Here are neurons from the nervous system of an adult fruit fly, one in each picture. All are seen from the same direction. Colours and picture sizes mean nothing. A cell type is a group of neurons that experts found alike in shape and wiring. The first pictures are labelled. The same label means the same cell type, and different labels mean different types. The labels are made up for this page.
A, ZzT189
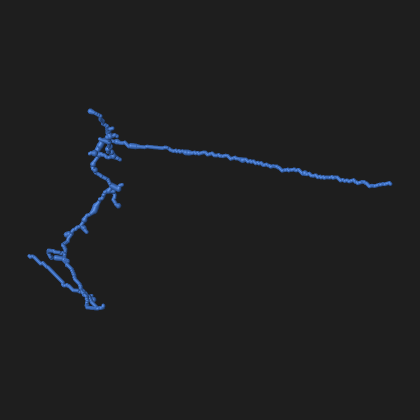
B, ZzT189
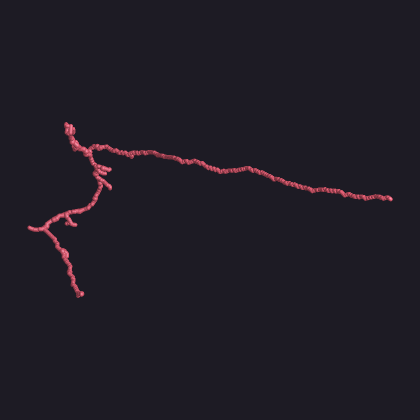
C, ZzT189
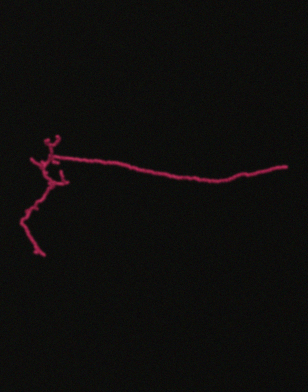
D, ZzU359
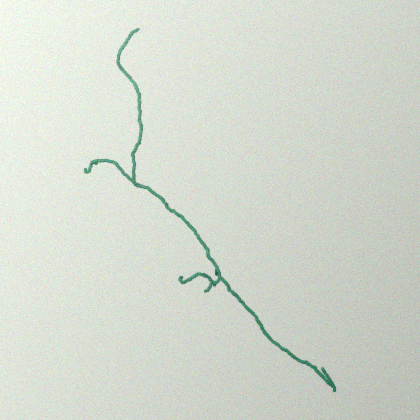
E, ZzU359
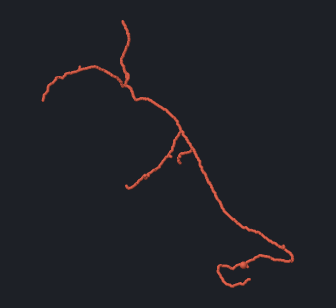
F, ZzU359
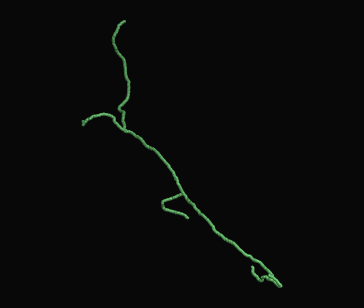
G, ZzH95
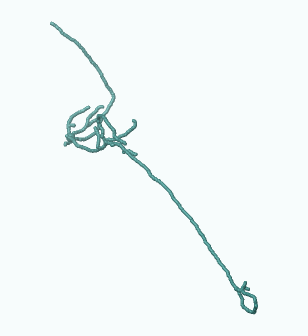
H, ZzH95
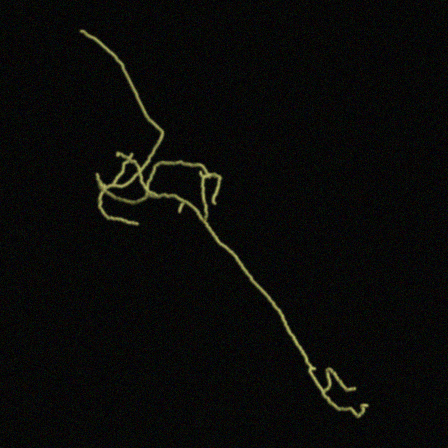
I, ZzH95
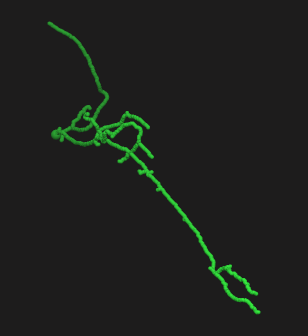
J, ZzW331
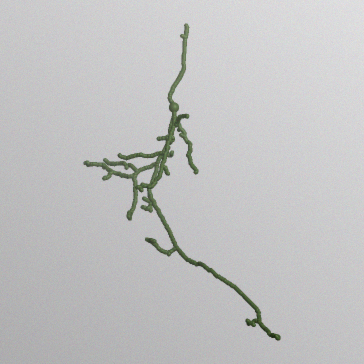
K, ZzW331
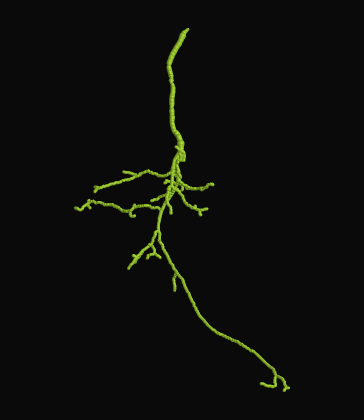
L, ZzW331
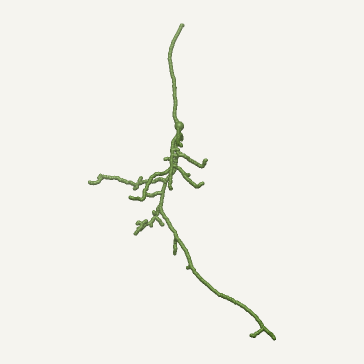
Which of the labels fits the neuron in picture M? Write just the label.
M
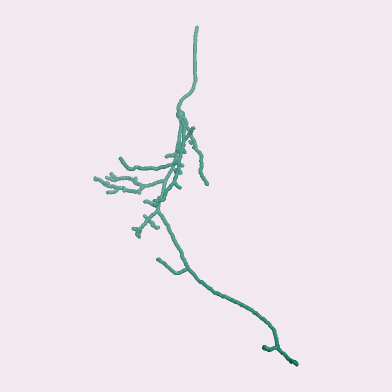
ZzW331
